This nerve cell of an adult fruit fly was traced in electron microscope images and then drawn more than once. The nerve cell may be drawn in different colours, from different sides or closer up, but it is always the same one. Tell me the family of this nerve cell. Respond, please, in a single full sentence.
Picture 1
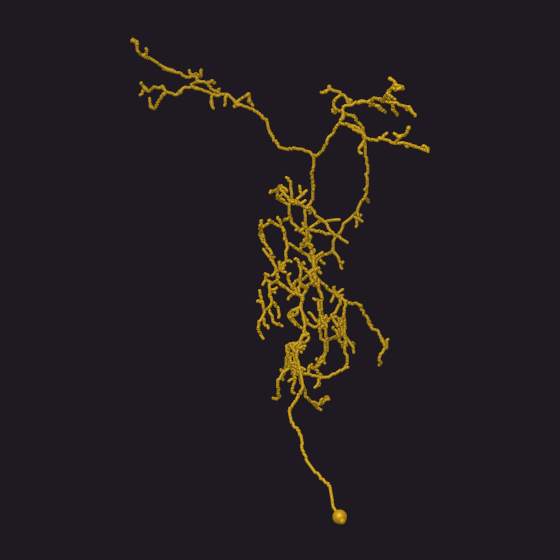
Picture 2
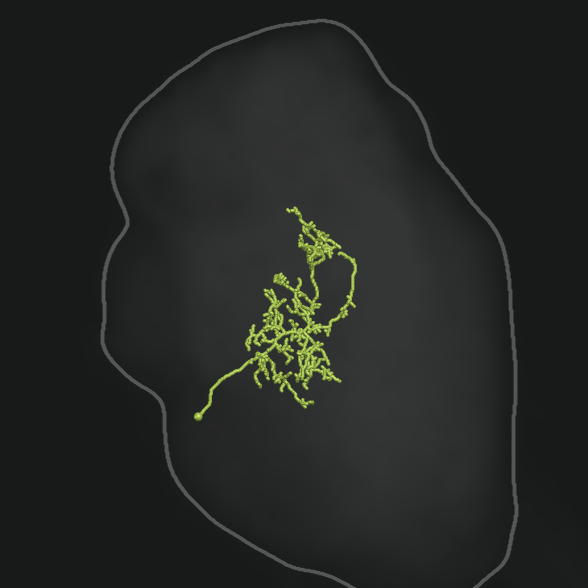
Grouped by family, the nerve cell goes with hemilineage VESa1.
